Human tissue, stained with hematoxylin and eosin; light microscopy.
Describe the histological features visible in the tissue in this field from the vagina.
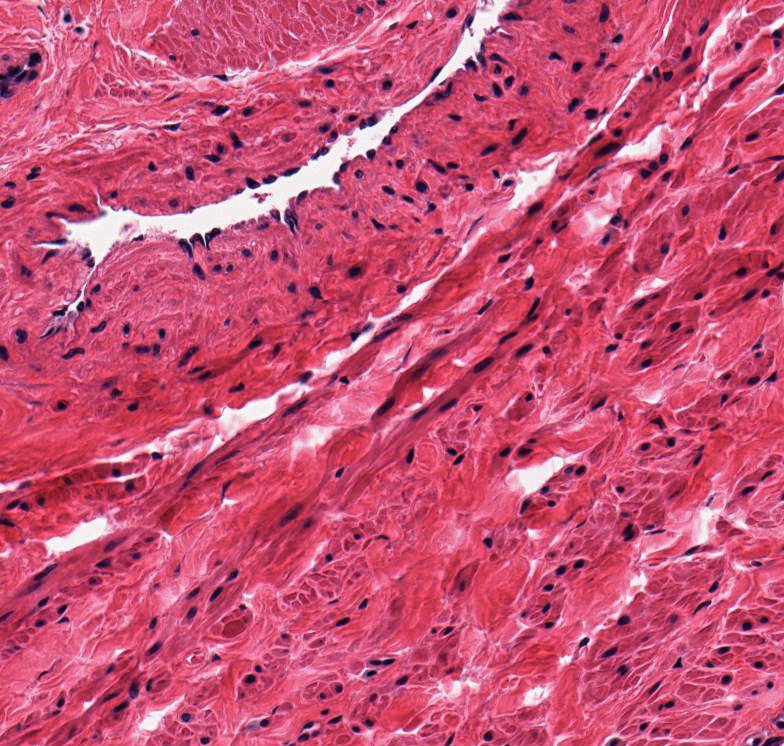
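Closely packed bundles of smooth muscle fill the entire field; no epithelium or glands anywhere. Muscle cell cytoplasm strong pink, no cross-striations visible. Nuclei small, dark-staining, oval to elongated, evenly scattered through the muscle. No fat cells present.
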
